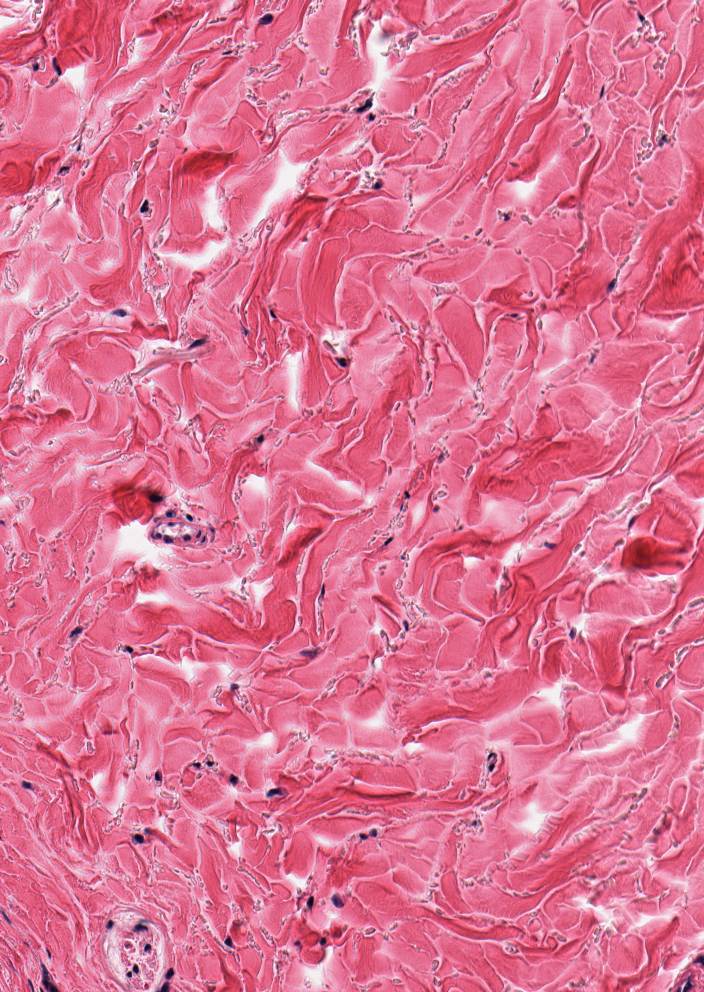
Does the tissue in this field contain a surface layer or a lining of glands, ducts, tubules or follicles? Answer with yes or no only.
No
